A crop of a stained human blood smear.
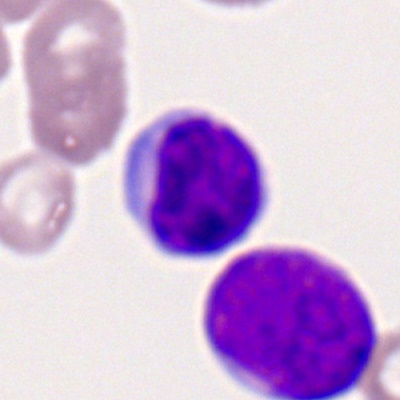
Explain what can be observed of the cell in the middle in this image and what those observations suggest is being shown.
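The nuclear chromatin is dark purple and condensed into coarse clumps. No distinct nucleoli are visible in the nucleus. The cytoplasm forms a scant, pale blue crescent on the left side of the cell and contains no visible granules. This cell is a lymphocyte.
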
